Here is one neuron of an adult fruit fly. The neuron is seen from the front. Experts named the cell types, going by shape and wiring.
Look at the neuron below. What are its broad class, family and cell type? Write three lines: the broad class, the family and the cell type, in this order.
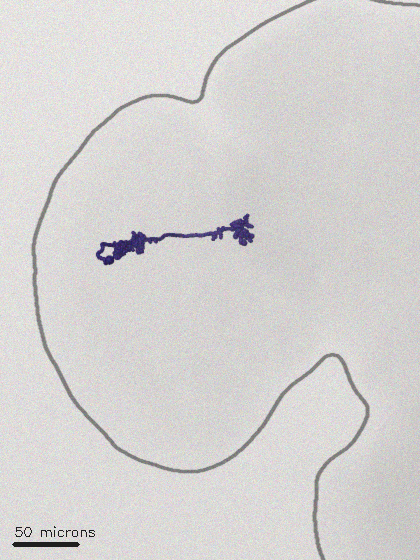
optic-lobe intrinsic neuron
Tm
Tm5Y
